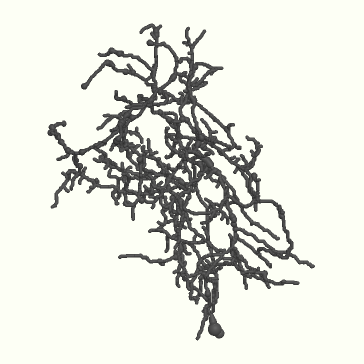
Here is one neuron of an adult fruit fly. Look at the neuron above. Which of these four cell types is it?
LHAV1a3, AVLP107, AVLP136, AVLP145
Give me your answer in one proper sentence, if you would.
This neuron carries the cell type designation AVLP136.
